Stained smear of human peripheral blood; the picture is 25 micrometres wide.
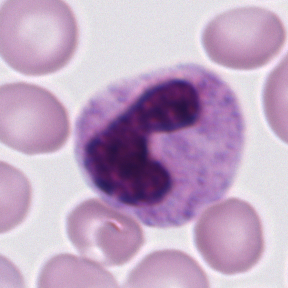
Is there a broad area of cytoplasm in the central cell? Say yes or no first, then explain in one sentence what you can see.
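Yes. The cytoplasm is plentiful and pale lilac-pink.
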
